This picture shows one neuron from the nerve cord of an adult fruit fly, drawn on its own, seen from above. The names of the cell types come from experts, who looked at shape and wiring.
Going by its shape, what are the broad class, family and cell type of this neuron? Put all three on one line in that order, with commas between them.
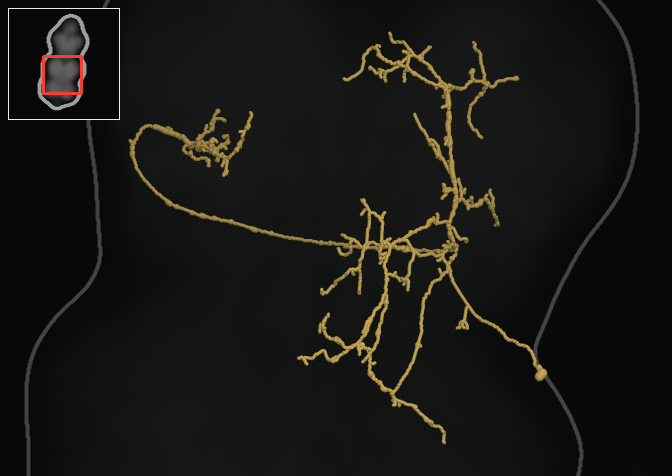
nerve-cord intrinsic neuron, hemilineage 01A, IN01A054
